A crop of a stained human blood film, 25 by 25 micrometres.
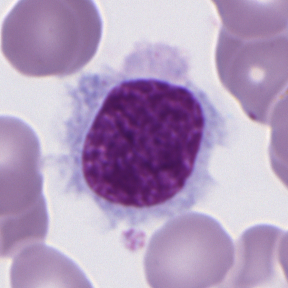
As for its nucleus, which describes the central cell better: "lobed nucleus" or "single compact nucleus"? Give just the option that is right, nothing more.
Single compact nucleus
